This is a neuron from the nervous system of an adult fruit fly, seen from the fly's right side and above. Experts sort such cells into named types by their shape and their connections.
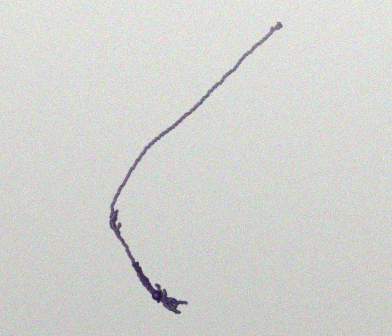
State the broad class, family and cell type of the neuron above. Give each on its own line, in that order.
optic-lobe intrinsic neuron
Tm
Tm1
